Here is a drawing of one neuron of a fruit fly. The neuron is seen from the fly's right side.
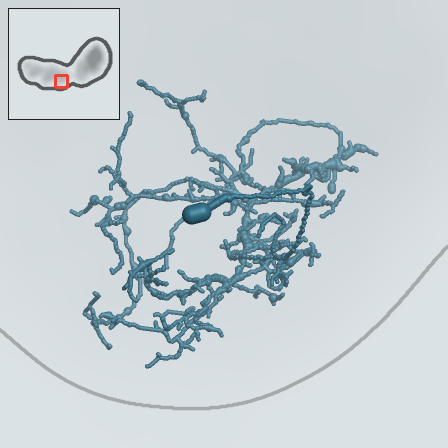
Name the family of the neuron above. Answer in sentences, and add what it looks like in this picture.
Its family is hemilineage 13B. Its broad class is nerve-cord intrinsic neuron. The cell body can be seen in the middle of the picture. The picture shows dozens of branch ends.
